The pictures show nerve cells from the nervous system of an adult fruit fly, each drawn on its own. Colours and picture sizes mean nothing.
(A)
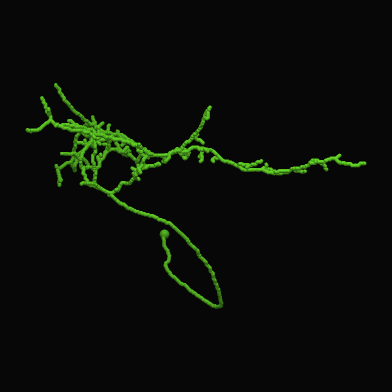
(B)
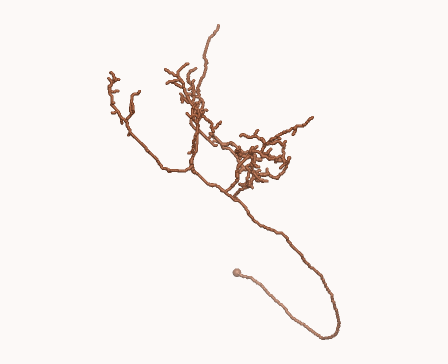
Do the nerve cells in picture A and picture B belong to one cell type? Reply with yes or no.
no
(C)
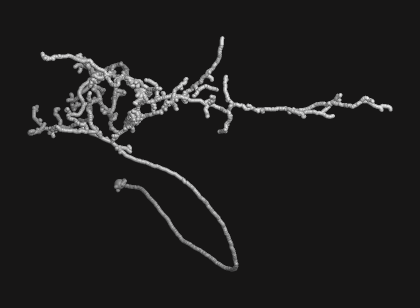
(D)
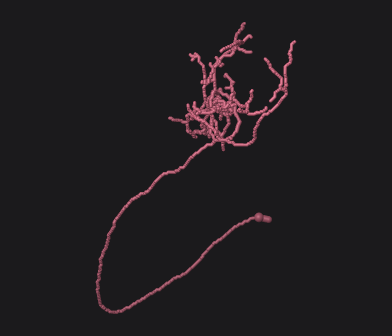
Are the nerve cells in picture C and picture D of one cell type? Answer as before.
no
